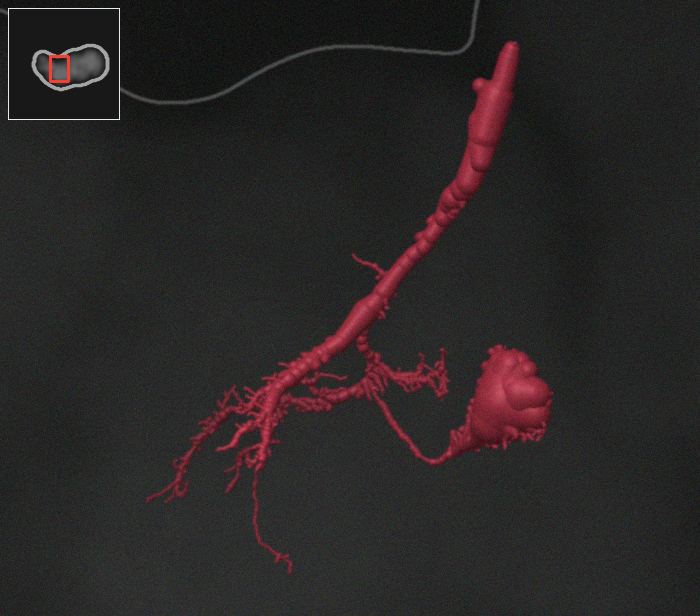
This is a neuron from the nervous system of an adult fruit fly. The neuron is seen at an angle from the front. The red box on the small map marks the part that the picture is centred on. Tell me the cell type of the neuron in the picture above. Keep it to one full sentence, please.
This neuron is a cell of type TTMn.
